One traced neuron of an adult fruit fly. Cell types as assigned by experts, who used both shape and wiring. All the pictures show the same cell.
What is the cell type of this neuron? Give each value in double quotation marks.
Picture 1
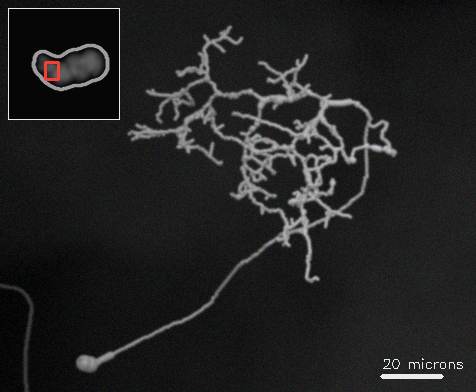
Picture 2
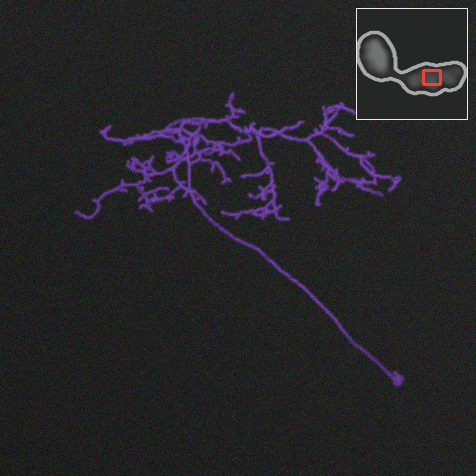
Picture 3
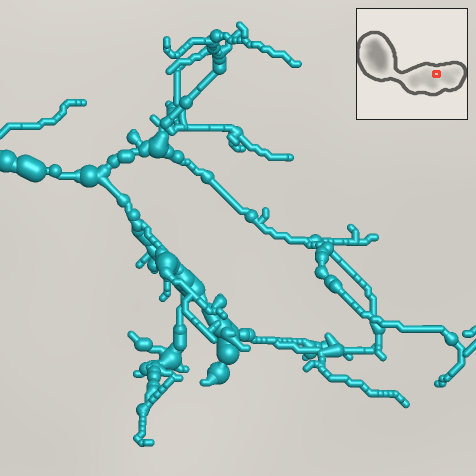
"IN12A061_a"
